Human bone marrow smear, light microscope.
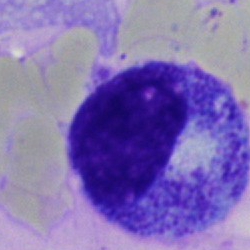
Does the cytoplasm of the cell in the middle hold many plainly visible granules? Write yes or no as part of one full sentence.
Yes, granules are visible in large numbers in its cytoplasm.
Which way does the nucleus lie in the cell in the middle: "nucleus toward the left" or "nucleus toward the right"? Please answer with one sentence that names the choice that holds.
This cell carries its nucleus toward the left side.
